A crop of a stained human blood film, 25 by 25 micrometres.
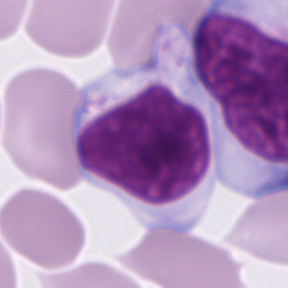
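The large granular lymphocyte sits at the centre. Its nucleus, about 11 micrometres across, looks irregular and somewhat angular, though as far as I can tell it is not split into lobes. The chromatin seems dense and dark purple, with a few slightly paler patches. In the pale greyish blue cytoplasm, a few fine purple granules show at the upper left.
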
